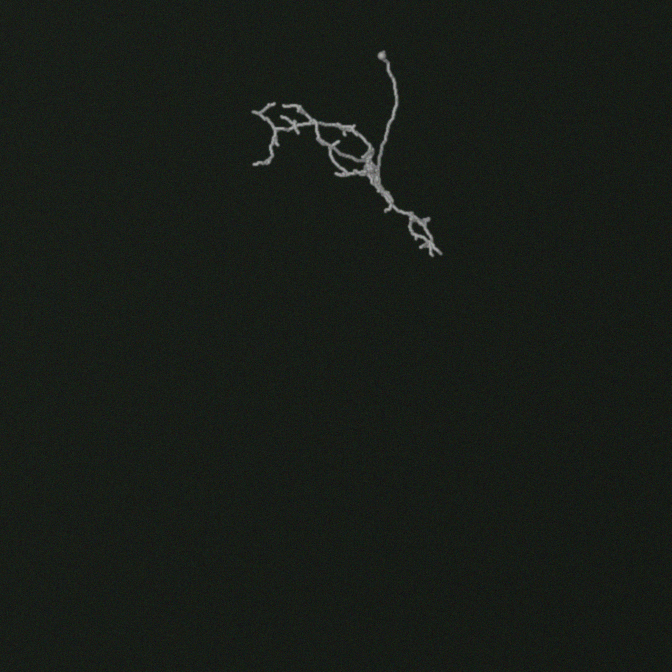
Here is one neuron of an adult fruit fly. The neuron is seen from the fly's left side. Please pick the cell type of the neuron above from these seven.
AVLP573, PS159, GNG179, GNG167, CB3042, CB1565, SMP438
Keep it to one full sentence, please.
This neuron is assigned to the cell type SMP438.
